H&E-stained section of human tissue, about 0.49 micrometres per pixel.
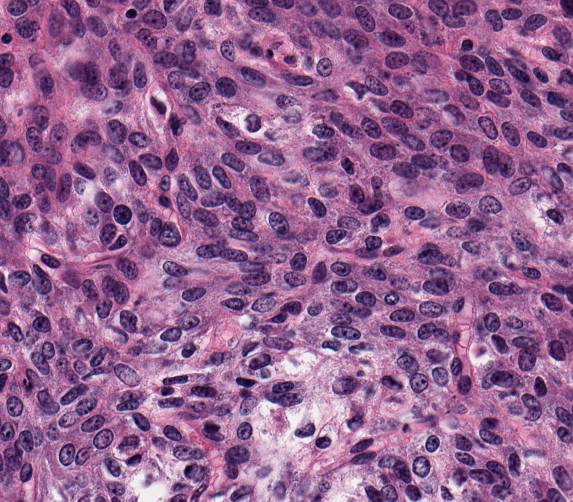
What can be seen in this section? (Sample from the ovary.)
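What strikes me is a solid sheet of closely packed cells across the whole field, with no glands or other units. Most nuclei are oval to elongated, their chromatin finely dispersed and pale, and many hold a small, inconspicuous nucleolus. The cytoplasm is pale pink, and since the cell borders are indistinct, the cells seem to merge into one another.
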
